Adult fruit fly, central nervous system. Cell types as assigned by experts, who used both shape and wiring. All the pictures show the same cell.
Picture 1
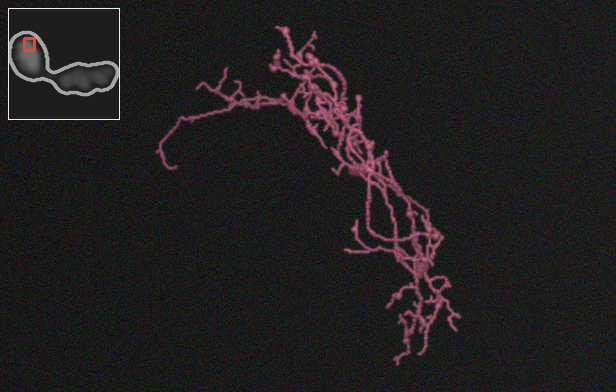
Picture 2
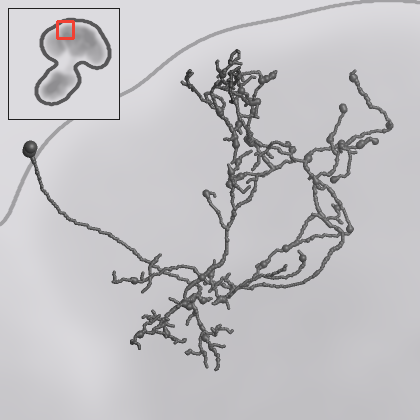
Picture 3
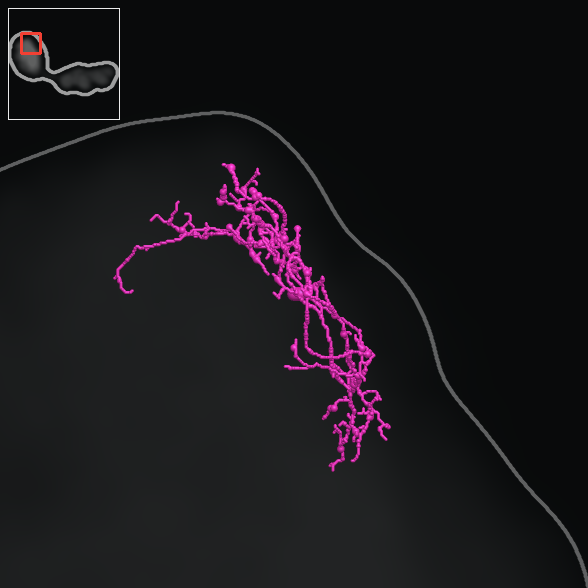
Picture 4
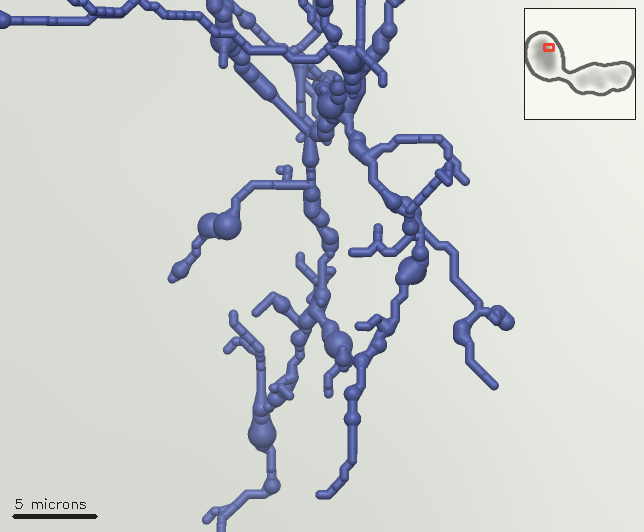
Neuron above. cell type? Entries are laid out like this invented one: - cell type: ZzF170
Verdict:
- cell type: CB1326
